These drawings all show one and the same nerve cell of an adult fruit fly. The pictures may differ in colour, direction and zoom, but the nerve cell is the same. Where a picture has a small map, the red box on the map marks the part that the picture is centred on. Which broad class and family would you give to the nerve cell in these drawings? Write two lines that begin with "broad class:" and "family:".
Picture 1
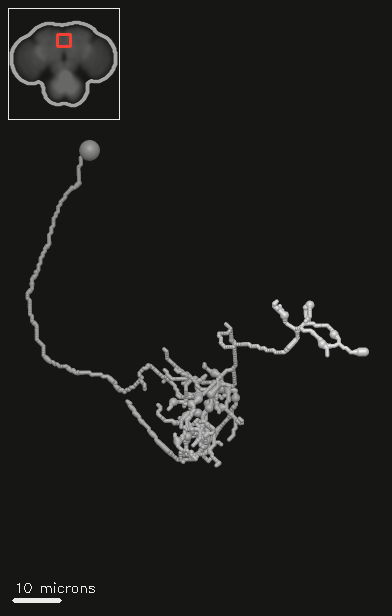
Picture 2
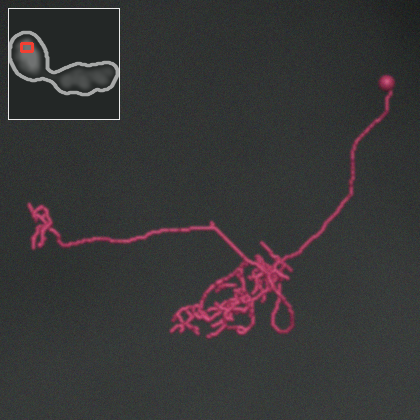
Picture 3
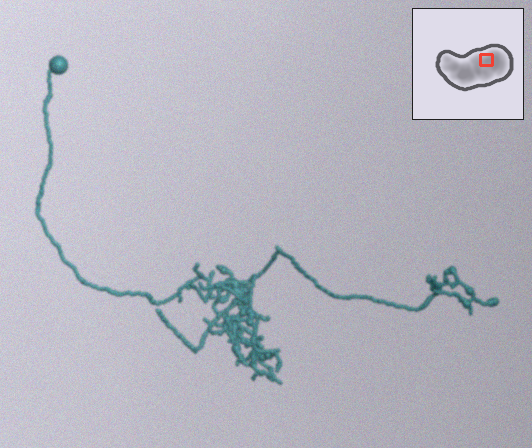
broad class: central-brain intrinsic neuron
family: class CX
